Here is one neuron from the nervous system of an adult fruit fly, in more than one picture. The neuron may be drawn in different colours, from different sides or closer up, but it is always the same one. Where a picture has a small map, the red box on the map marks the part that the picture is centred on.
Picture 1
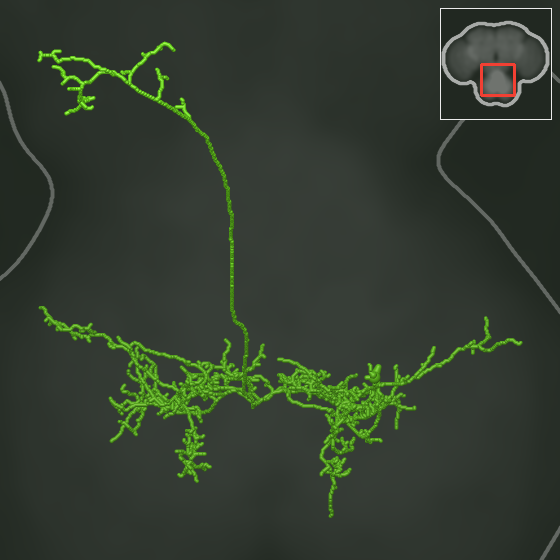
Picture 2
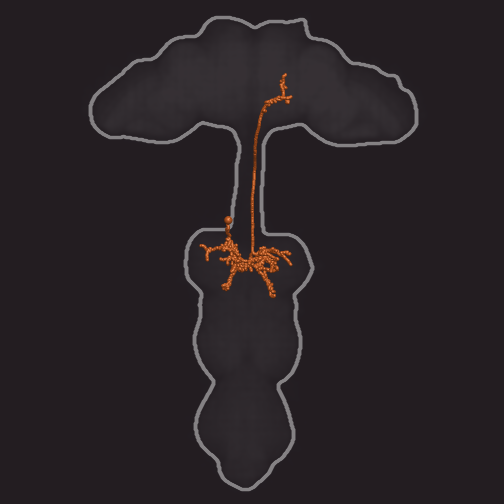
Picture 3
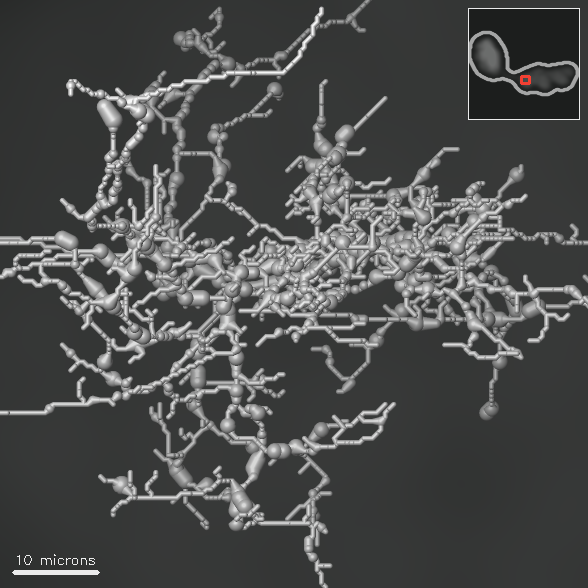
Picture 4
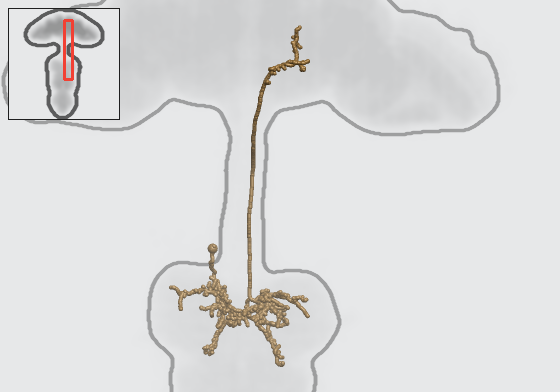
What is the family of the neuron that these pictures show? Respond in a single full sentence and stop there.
The neuron is sorted into family hemilineage 08B.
